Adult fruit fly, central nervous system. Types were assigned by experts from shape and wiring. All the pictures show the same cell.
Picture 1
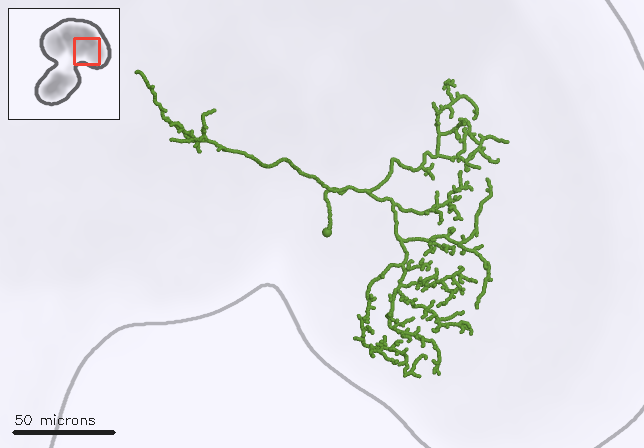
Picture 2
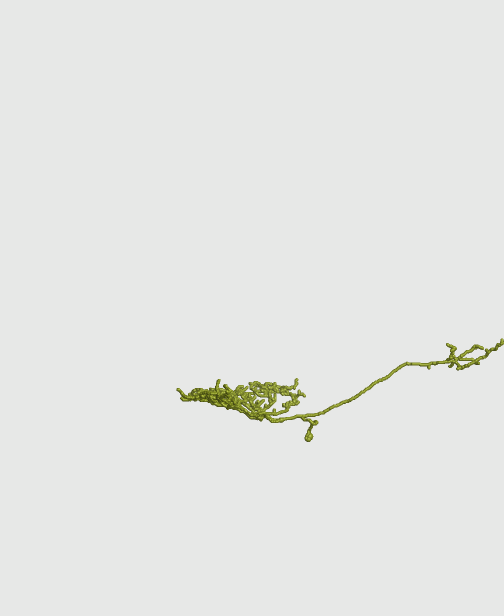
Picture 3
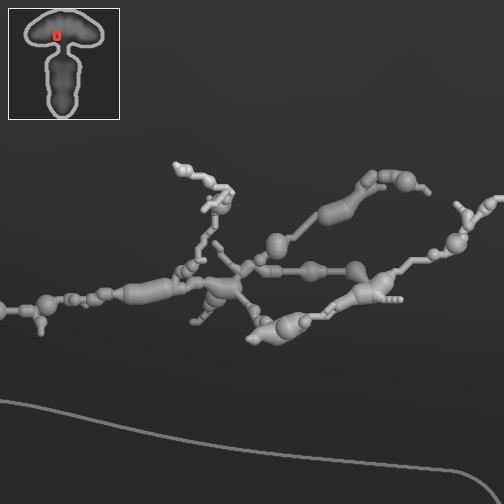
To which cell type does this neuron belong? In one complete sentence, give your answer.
A cell of type VST1 is what this neuron is.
